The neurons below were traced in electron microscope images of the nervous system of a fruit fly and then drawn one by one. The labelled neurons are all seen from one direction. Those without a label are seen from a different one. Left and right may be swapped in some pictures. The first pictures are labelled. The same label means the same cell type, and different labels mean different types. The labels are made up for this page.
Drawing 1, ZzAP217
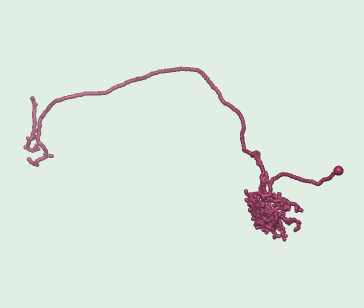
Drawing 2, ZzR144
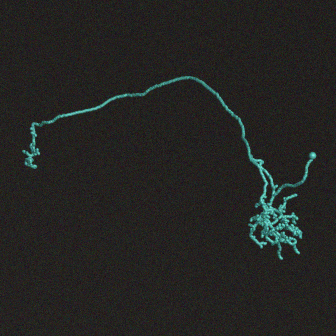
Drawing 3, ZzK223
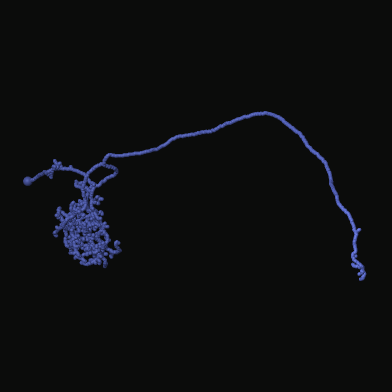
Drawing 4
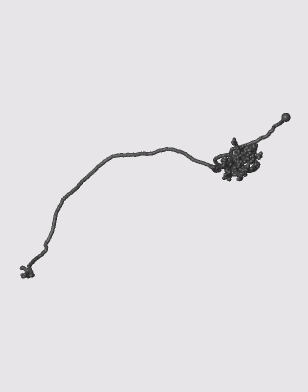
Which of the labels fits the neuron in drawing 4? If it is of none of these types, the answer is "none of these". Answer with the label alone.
ZzR144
